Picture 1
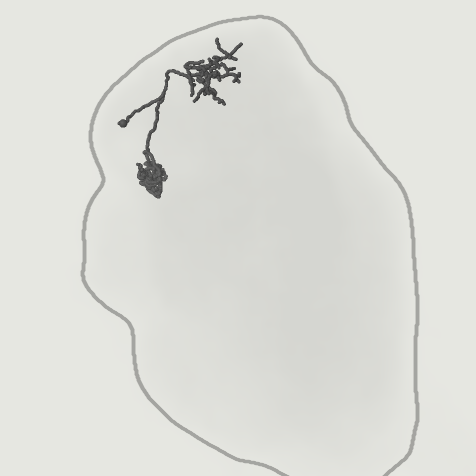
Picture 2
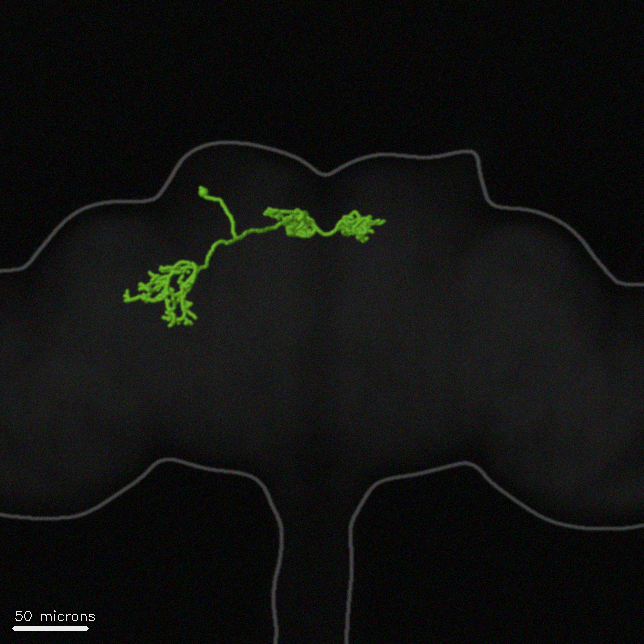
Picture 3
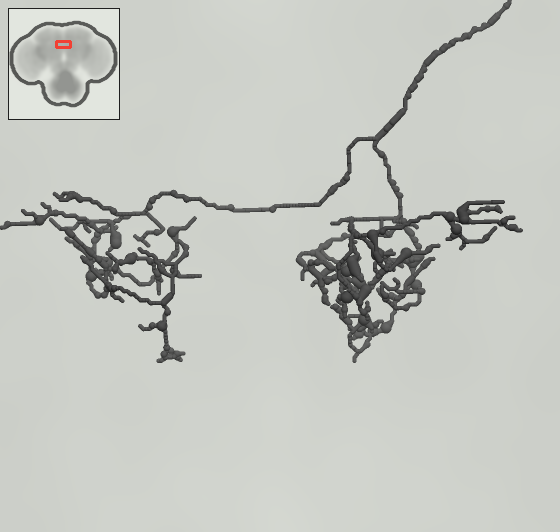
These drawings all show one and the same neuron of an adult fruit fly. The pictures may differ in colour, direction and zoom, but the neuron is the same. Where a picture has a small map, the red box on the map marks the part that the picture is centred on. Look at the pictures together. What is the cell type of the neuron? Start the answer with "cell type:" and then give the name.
cell type: PAM04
